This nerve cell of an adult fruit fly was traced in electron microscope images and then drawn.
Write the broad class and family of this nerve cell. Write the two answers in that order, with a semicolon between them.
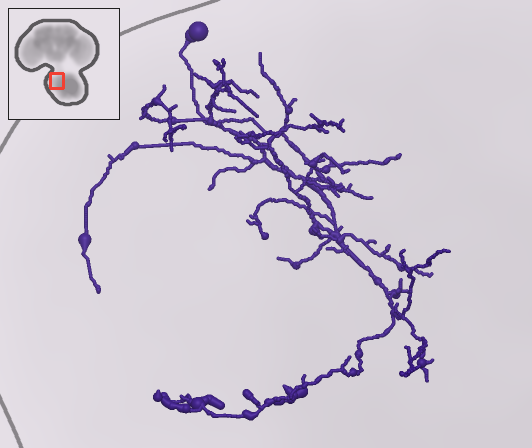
nerve-cord intrinsic neuron; hemilineage 09A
